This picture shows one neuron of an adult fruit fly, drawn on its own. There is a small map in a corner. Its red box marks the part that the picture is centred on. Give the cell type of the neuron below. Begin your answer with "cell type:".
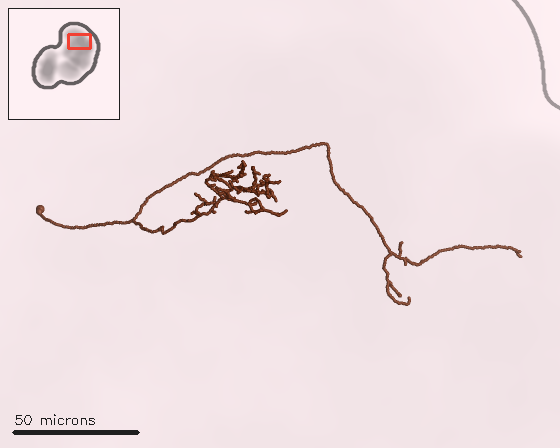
cell type: LC24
